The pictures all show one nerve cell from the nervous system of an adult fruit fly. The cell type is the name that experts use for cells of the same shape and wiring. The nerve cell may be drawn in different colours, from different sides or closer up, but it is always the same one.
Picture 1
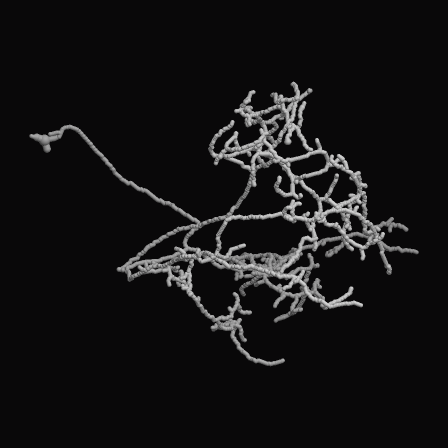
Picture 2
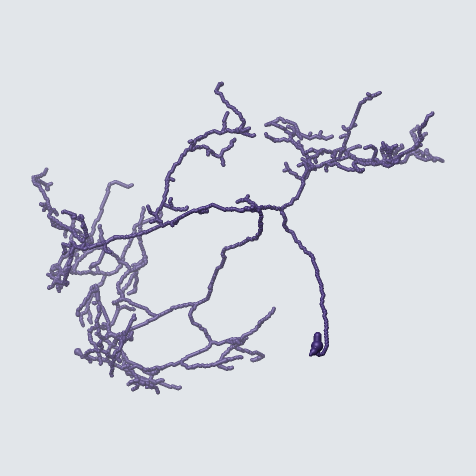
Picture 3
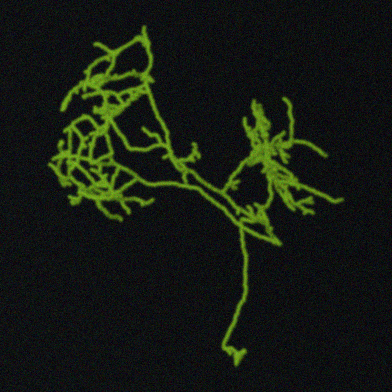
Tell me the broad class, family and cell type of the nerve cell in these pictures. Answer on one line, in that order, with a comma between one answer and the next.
central-brain intrinsic neuron, hemilineage CREl1, ICL010m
